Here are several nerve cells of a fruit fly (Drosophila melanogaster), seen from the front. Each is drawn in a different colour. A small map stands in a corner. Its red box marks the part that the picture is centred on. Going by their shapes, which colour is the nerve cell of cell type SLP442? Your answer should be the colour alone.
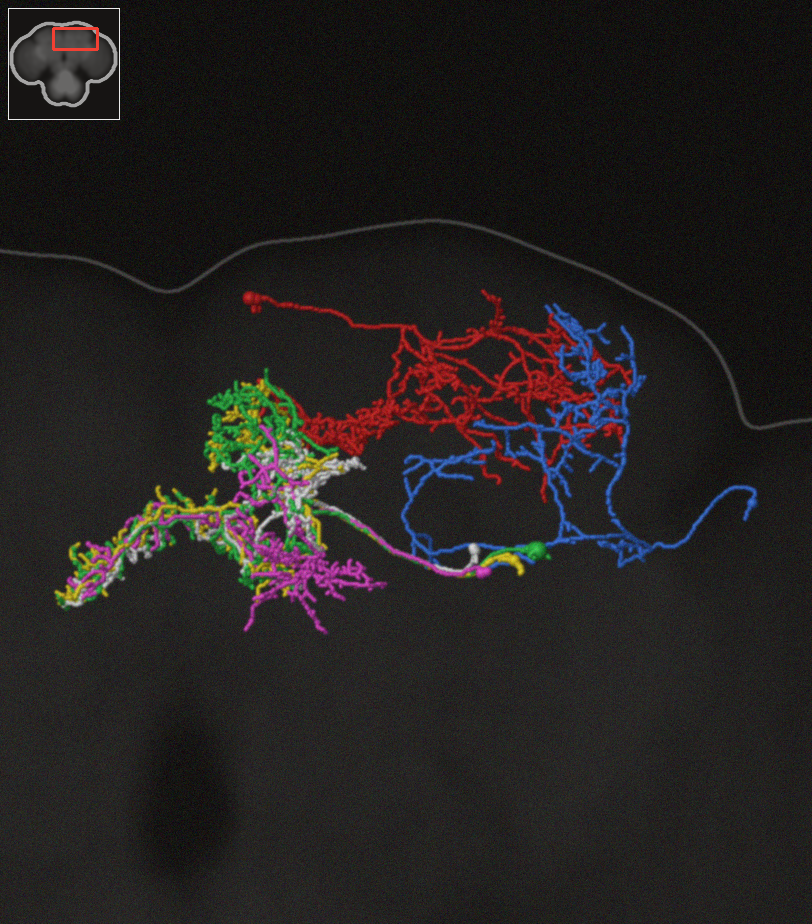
red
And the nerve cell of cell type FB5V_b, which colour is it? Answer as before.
magenta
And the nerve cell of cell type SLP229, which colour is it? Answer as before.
blue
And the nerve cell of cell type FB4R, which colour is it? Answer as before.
white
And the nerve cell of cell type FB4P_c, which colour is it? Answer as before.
green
